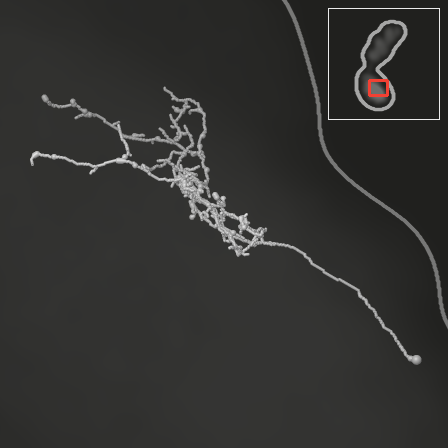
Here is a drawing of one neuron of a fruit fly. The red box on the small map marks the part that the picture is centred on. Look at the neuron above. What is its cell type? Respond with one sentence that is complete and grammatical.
The type of this neuron is the cell type PS142.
